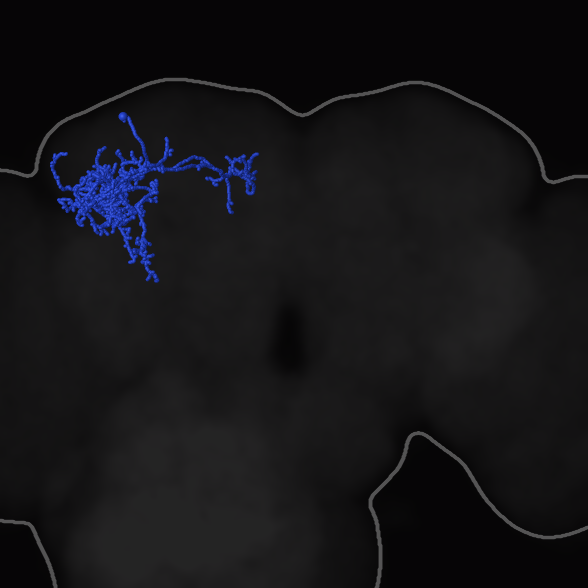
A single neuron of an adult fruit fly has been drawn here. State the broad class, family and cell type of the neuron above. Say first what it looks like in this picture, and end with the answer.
The cell body is at the upper left of the picture. As drawn here it is wider than it is tall. It is a central-brain intrinsic neuron. Its family is hemilineage VLPd&p1_posterior. Its cell type is CB2549.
